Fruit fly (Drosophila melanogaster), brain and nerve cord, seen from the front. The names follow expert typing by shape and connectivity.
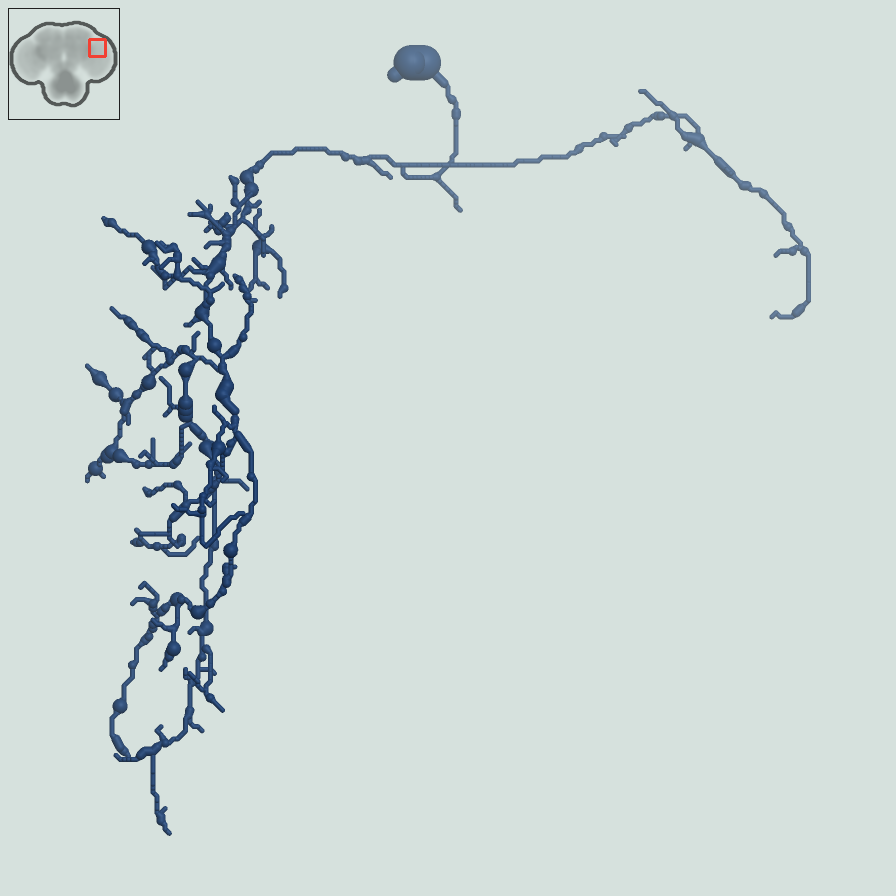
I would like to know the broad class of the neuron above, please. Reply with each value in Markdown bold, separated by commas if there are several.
**optic-lobe intrinsic neuron**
